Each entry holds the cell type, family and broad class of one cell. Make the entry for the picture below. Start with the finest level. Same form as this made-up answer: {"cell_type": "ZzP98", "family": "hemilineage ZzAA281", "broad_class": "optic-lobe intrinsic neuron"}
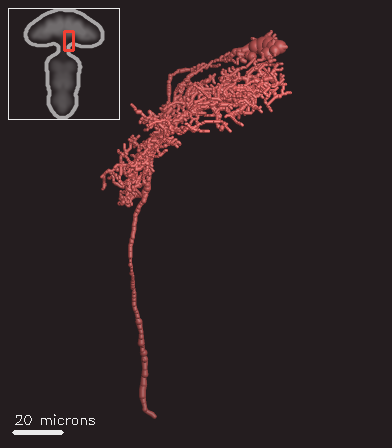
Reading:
{"cell_type": "GNG276", "family": "hemilineage LB12", "broad_class": "motor neuron of the brain"}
